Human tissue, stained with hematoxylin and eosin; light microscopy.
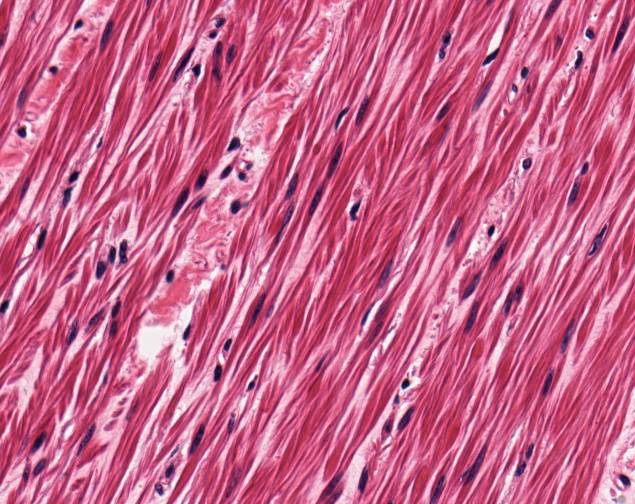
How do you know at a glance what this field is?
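Smooth muscle is what the field mainly shows. Check one: parallel bundles of elongated cells fill the whole field, running diagonally from lower left to upper right. Check two: the cells are spindle-shaped with tapering ends, and their elongated, cigar-shaped nuclei lie along the cell length. Check three: the cytoplasm stains deep pink.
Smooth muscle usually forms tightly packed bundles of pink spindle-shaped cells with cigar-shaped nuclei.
All three checks match that pattern.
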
